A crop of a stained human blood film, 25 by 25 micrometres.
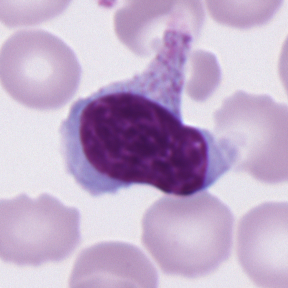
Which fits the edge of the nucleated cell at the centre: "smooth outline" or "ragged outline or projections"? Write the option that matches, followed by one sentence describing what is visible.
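Ragged outline or projections. The cell outline is irregular and drawn out into a tapering extension toward the top.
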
